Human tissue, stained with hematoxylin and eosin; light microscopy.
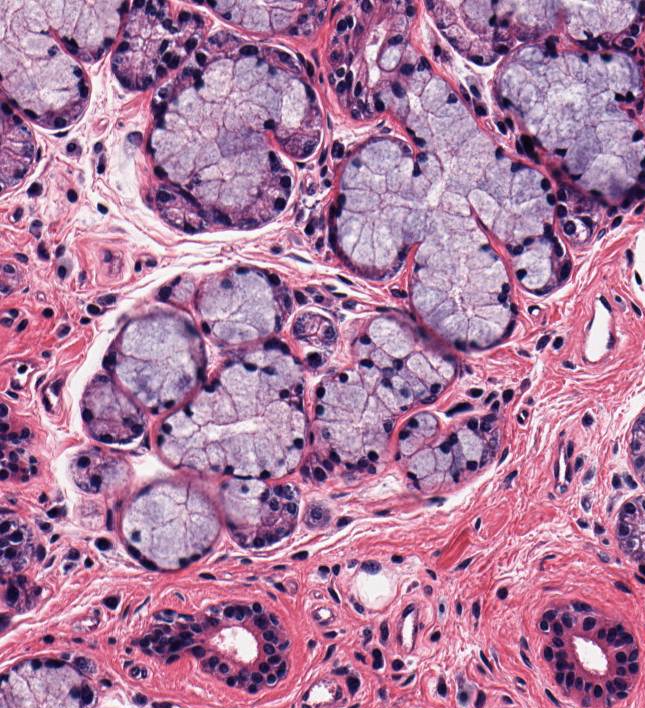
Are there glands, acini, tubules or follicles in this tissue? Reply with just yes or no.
Yes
